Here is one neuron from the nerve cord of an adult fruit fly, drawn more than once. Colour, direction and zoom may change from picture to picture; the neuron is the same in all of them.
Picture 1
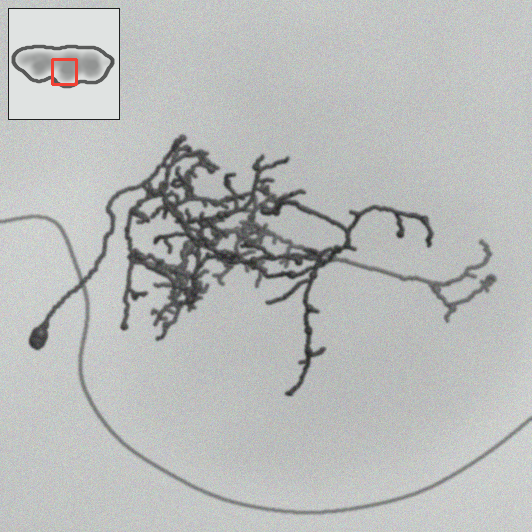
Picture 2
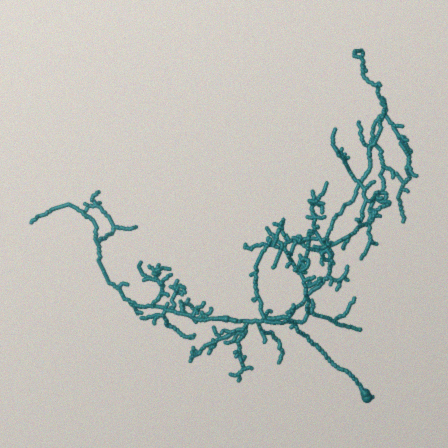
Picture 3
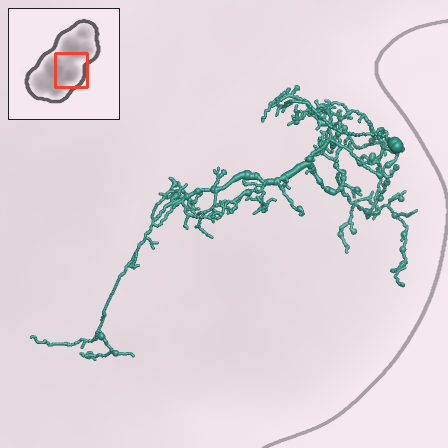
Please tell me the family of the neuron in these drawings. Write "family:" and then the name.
family: hemilineage 03A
